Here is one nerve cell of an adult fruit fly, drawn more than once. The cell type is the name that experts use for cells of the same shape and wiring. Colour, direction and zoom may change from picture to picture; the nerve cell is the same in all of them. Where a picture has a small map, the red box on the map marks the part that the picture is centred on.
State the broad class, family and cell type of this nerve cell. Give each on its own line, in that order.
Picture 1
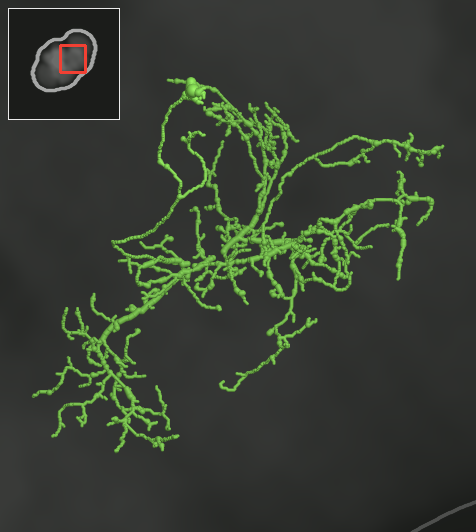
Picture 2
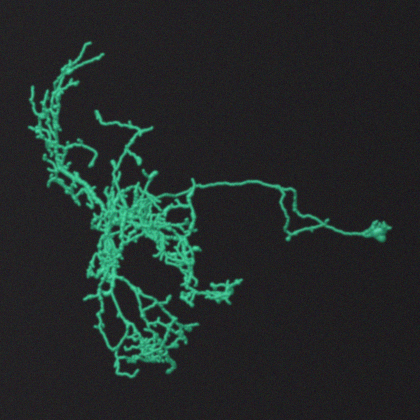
central-brain intrinsic neuron
hemilineage LALa1_anterior
PLP250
